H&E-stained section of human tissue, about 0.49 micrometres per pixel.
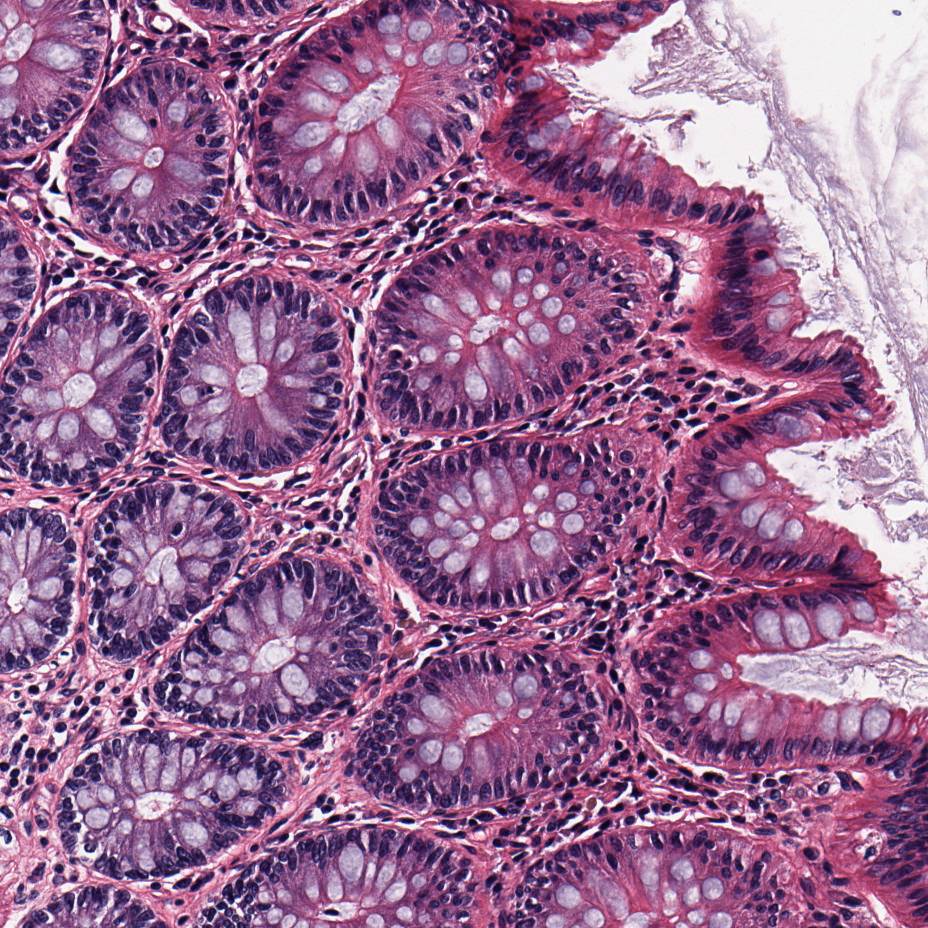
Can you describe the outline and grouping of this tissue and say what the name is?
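Across the left and centre, glands cut in cross-section appear as round profiles, similar in size and packed closely and evenly. Each one holds many pale, rounded goblet cells ringed around a small central lumen. Along the right edge runs the surface epithelium: tall columnar cells with pink apical cytoplasm, forming an undulating border. This is sigmoid colon.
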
